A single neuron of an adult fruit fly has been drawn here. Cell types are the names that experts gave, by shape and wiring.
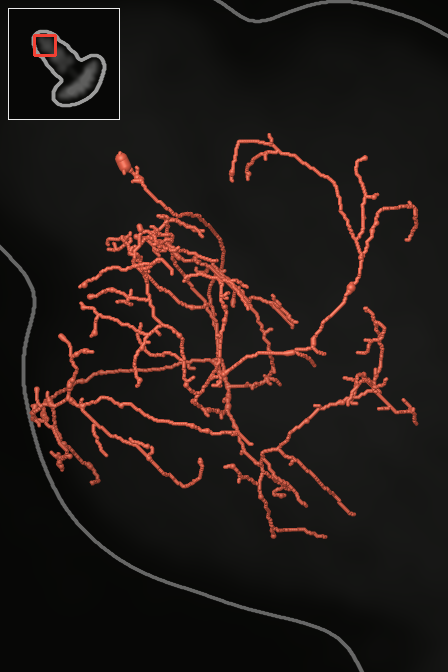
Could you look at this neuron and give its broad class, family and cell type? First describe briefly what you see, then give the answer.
Its cell body lies at the upper left of the picture. Dozens of branch ends can be seen. Its broad class is nerve-cord intrinsic neuron. Its family is hemilineage 04B. It is of cell type IN04B060.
